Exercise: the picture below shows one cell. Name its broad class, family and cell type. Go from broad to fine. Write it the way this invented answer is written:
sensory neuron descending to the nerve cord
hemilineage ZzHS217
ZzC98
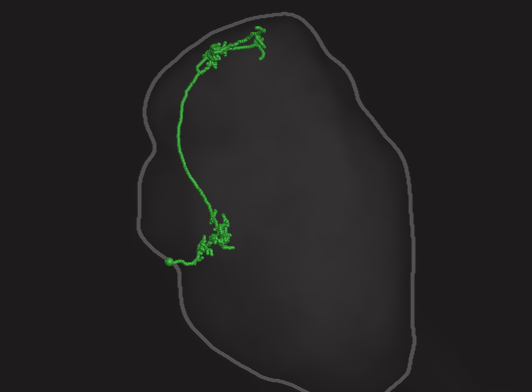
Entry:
central-brain intrinsic neuron
hemilineage FLAa3
CB1008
